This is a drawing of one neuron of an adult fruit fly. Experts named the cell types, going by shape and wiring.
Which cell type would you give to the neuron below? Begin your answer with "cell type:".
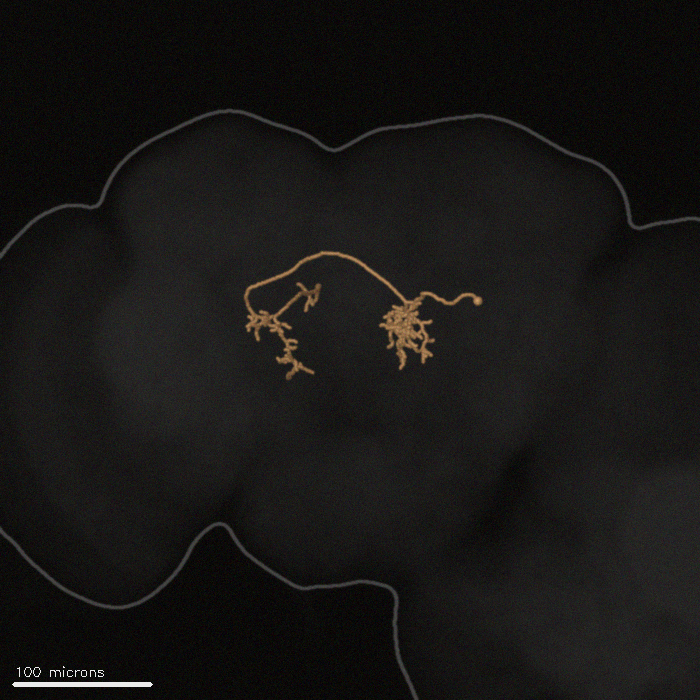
cell type: LAL090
